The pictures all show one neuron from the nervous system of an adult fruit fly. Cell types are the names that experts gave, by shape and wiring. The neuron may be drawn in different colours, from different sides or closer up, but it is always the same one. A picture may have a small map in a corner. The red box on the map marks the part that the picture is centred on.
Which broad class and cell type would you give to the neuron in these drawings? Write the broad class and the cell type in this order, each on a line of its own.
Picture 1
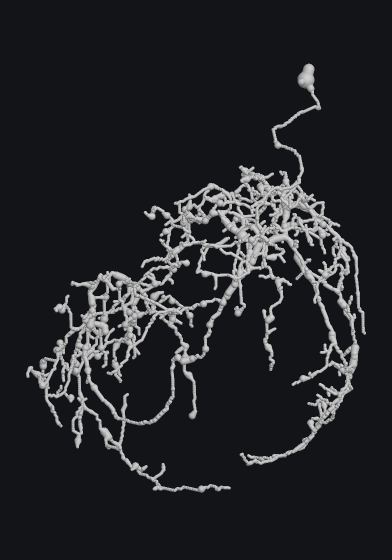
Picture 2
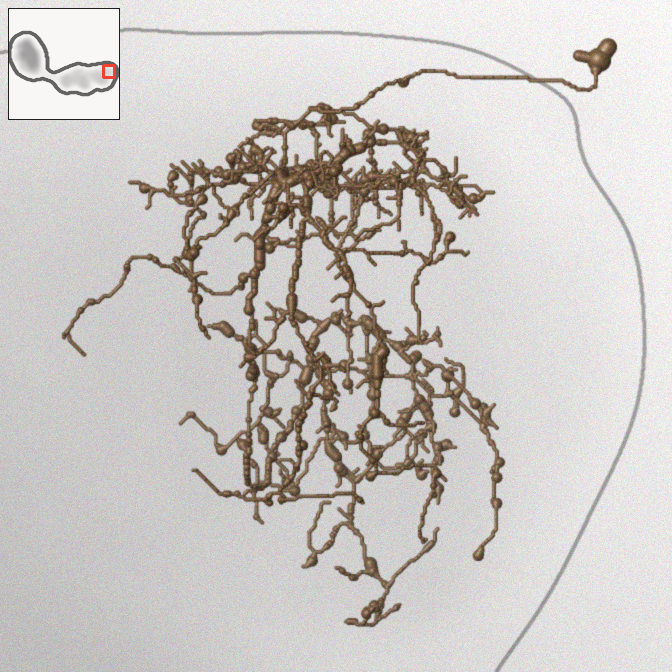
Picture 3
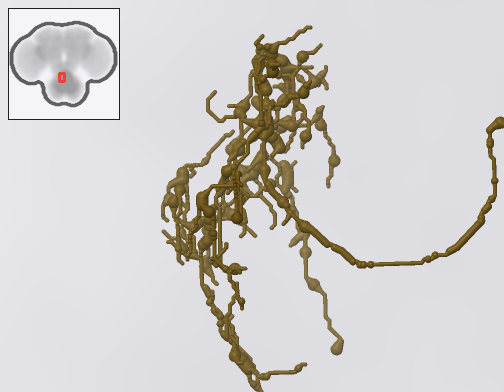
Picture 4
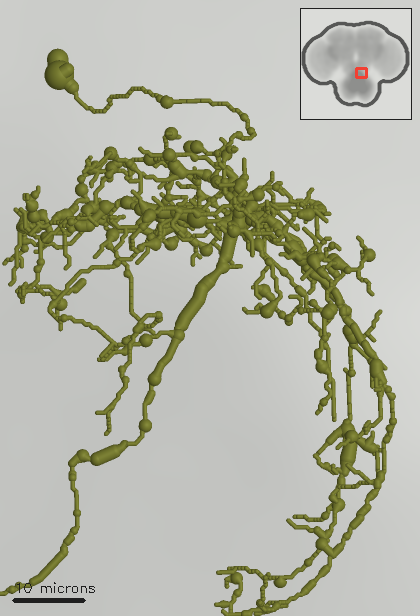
nerve-cord intrinsic neuron
INXXX299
